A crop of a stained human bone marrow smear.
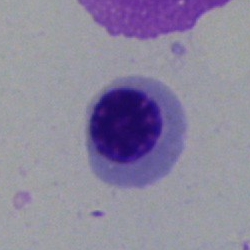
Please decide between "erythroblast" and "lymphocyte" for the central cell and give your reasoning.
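It is an erythroblast.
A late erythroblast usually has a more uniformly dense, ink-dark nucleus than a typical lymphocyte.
Here the chromatin is dense and dark purple, with small paler spots. The nucleus sits off-centre toward the left, and the pale grey-blue cytoplasm forms a rim that is widest on the right and lower side.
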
